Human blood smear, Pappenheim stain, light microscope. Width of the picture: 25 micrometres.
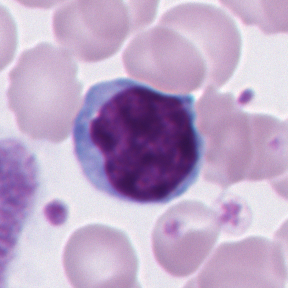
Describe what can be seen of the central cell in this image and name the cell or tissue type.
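The cell measures about 12 micrometres across, and its nucleus, about 10 micrometres across, fills about 70% of the cell's area. The nucleus lies off-centre toward the right, with dark purple, coarsely clumped chromatin. The cytoplasm is pale blue, its rim widest on the left side of the cell. This is a typical lymphocyte.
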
